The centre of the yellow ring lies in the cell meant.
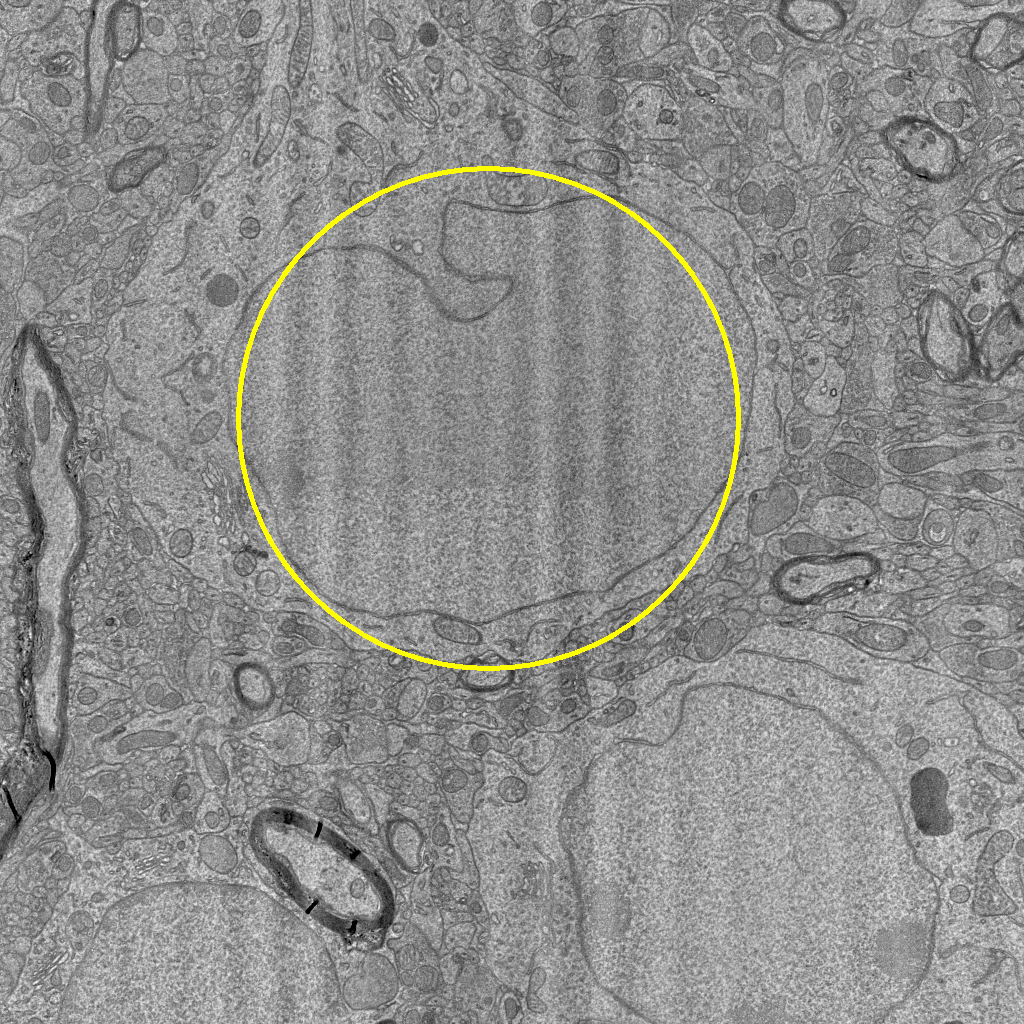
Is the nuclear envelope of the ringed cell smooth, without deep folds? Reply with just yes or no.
No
